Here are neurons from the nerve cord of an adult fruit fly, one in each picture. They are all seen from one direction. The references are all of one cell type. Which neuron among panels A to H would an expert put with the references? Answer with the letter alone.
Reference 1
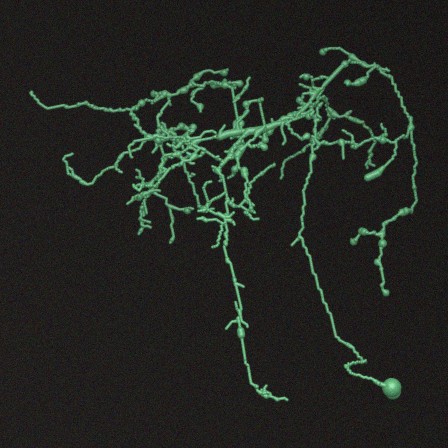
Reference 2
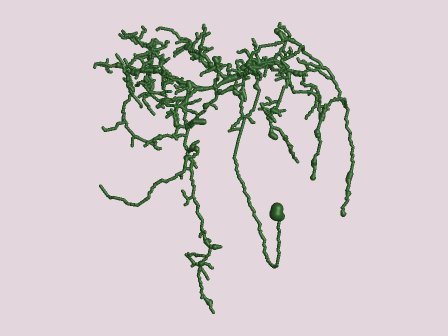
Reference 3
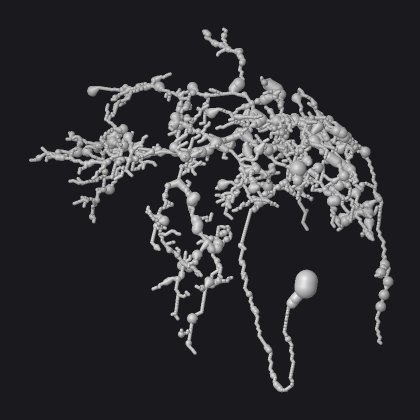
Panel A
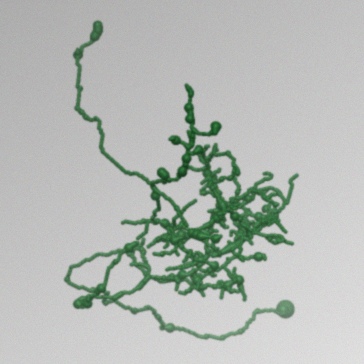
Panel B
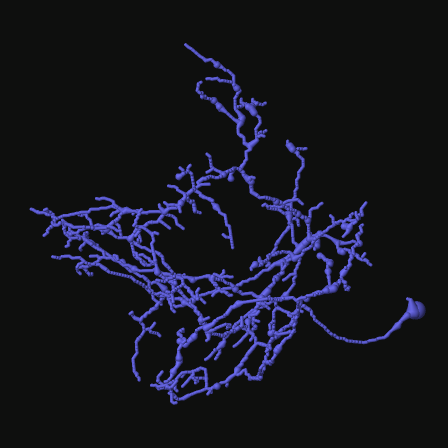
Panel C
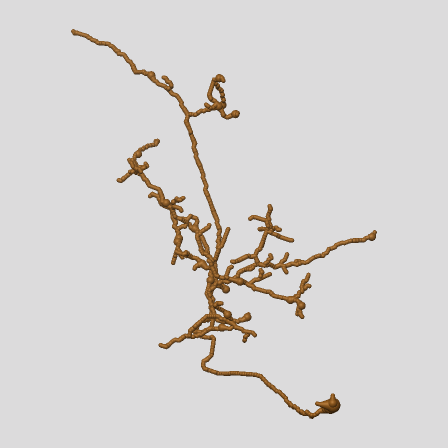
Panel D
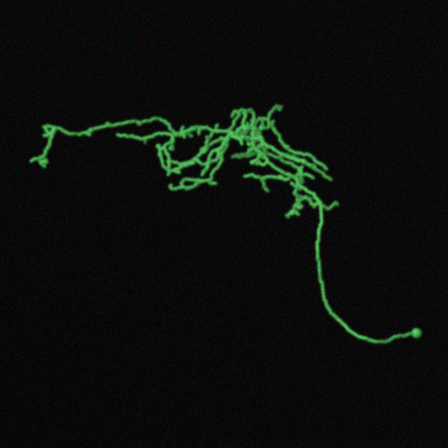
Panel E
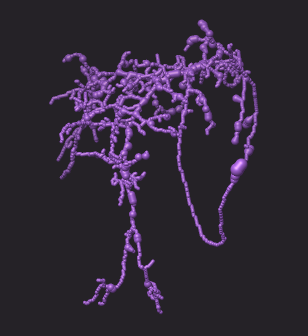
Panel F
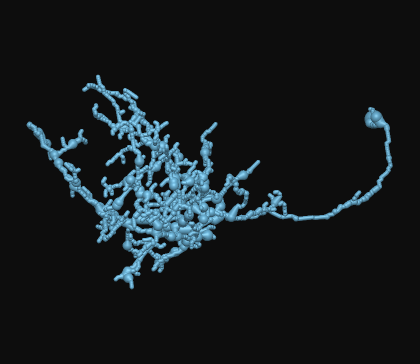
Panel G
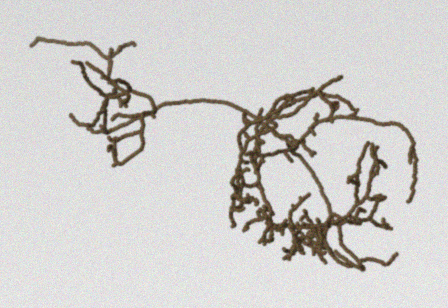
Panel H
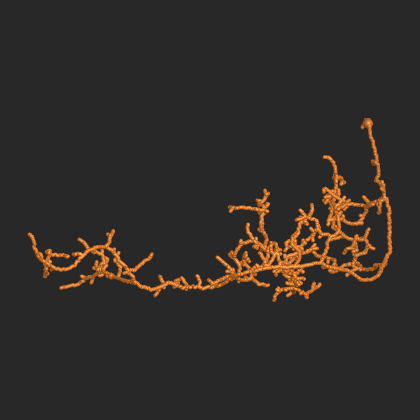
E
